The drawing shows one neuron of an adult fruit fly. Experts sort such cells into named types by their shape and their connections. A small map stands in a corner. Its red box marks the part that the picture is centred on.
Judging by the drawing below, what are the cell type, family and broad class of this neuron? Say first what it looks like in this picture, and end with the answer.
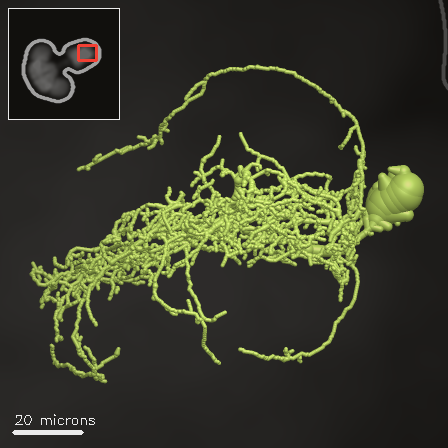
The cell body can be seen on the right of the picture. By the scale bar it is about 120 microns wide in this view. Its cell type is MNad23. The family is MNad. It is a motor neuron of the nerve cord.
